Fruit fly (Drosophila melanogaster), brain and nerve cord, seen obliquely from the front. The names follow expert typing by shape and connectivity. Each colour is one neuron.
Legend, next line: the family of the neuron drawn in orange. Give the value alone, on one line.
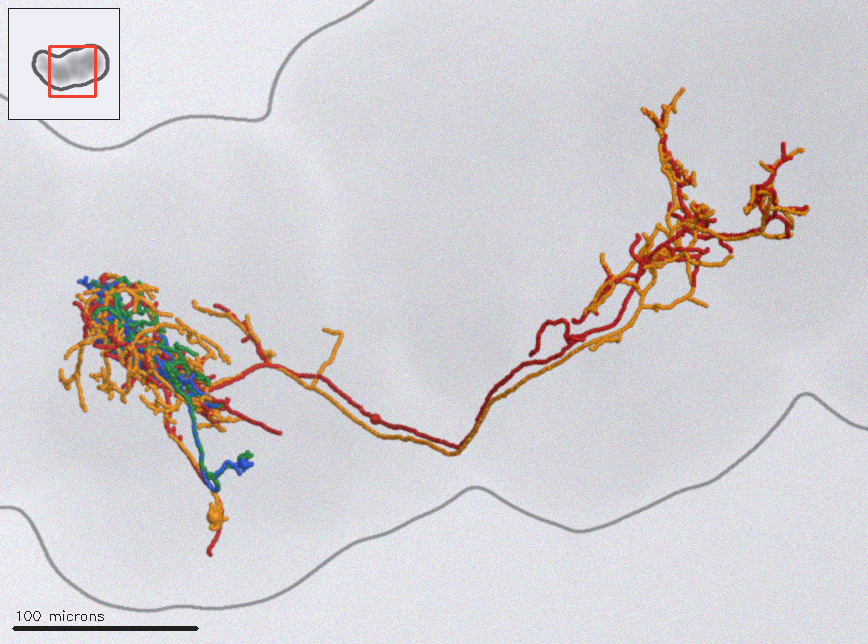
hemilineage 07B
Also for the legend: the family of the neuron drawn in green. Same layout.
hemilineage 16B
